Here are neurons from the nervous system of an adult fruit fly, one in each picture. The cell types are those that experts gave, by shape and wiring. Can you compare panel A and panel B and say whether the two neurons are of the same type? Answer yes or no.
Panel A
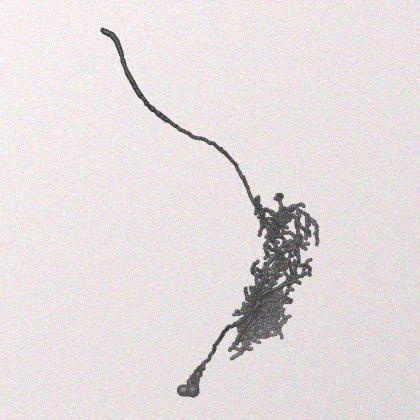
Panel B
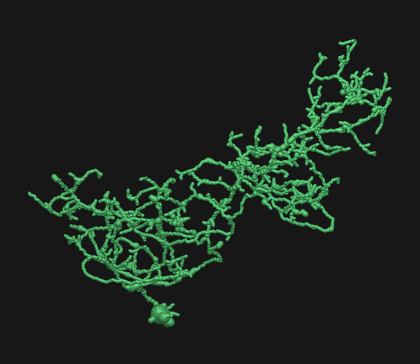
no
